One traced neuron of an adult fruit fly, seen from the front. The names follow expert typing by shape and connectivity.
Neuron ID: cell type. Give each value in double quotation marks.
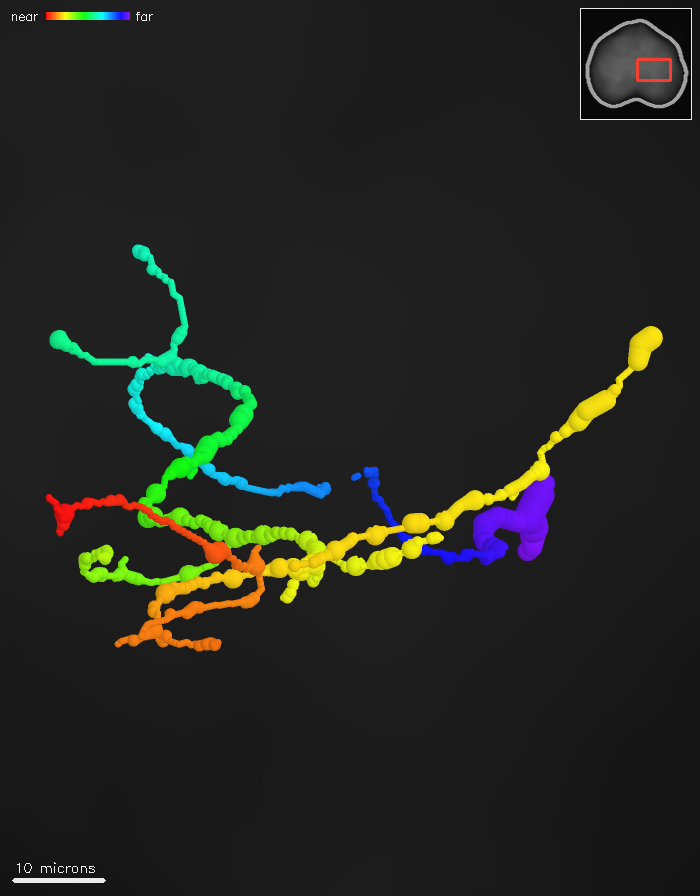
"SNpp42"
